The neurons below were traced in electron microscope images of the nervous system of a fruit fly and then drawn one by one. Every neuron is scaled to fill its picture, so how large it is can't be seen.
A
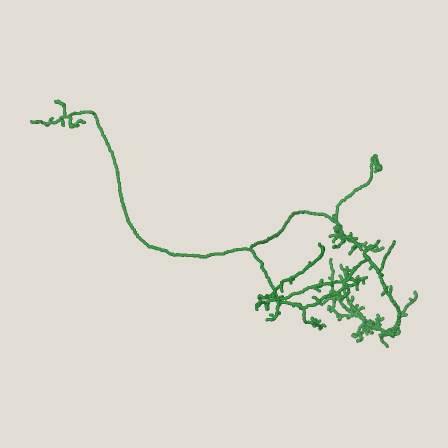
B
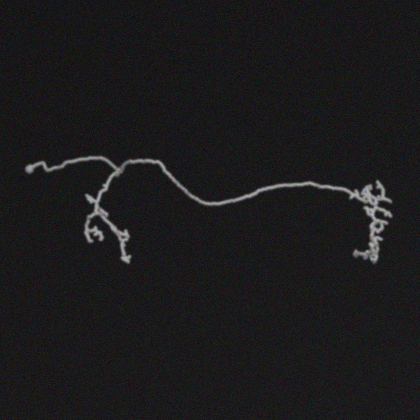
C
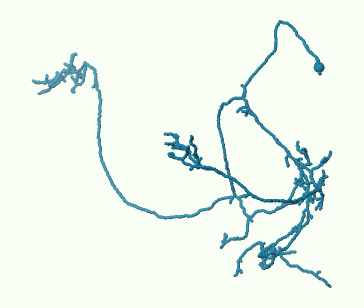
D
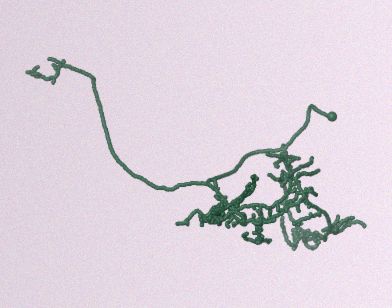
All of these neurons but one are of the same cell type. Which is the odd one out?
B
